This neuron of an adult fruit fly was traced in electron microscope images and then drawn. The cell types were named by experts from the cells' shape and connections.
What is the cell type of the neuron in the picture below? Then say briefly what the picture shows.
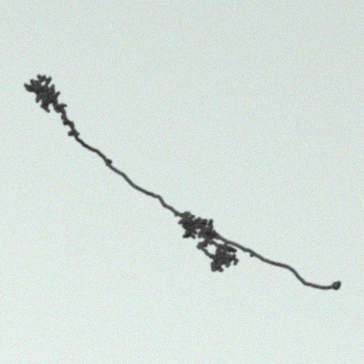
Its cell type is Tm5Y. It is an optic-lobe intrinsic neuron. The cell body is at the lower right of the picture. As drawn here it is wider than it is tall.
